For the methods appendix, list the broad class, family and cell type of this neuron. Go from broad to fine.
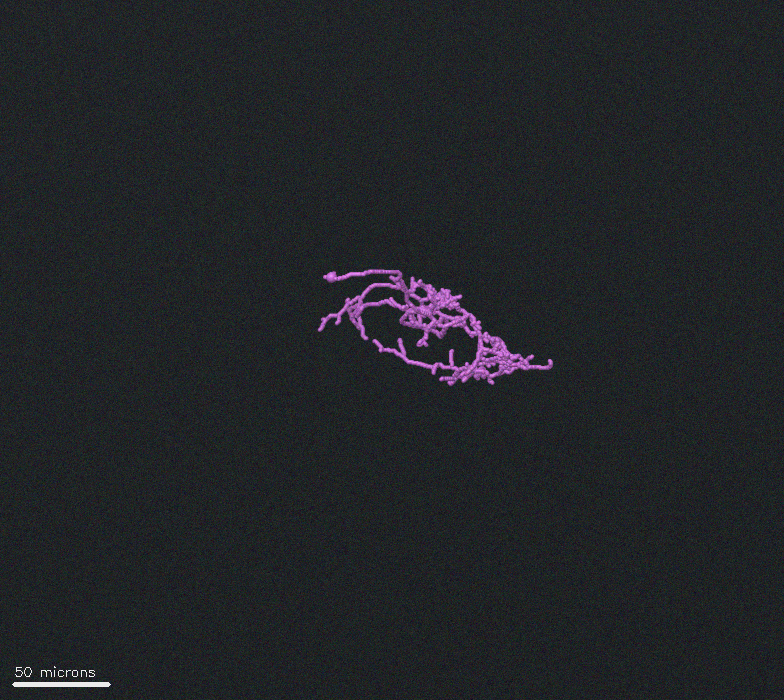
central-brain intrinsic neuron; hemilineage VLPl2_posterior; PLP059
